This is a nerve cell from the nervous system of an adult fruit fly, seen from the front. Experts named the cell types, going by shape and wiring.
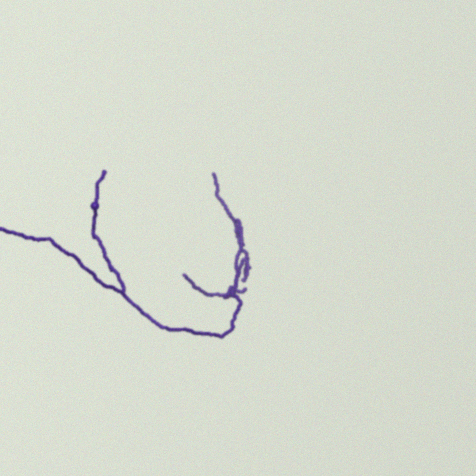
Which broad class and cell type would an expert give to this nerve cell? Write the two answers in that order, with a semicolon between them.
sensory neuron entering the nerve cord; SNxx25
